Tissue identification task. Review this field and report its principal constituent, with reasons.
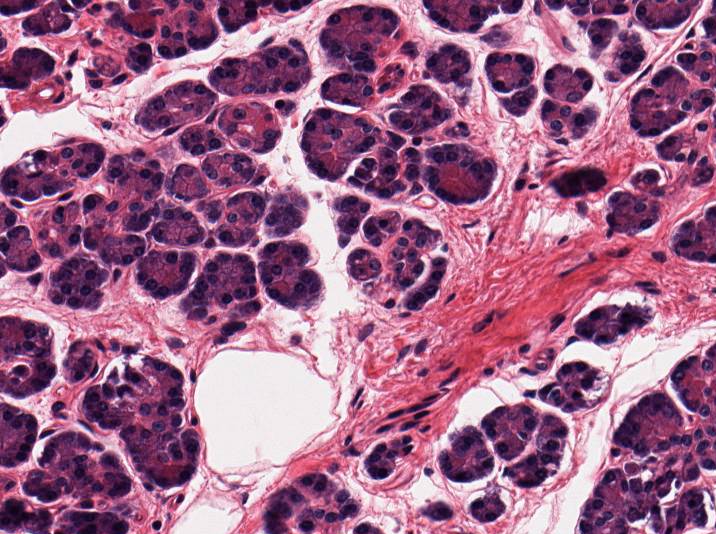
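You're looking at exocrine pancreas. Acini fill most of the field, in small clusters parted by strands of stroma. Notice the round, dark nuclei sitting toward each cell's base and the deep purple cytoplasm.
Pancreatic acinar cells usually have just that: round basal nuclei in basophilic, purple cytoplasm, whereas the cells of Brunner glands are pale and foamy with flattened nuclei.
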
